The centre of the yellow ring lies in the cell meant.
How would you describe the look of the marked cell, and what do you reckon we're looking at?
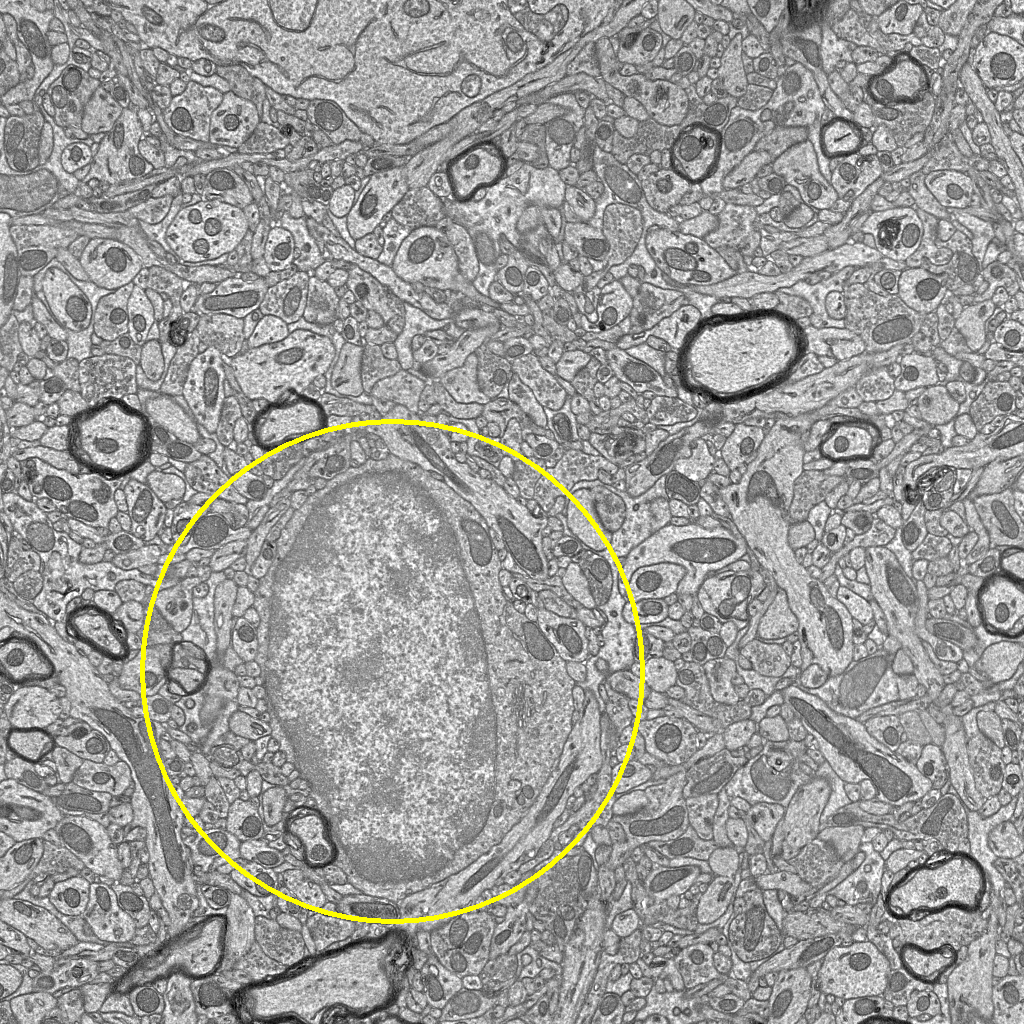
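You'll see the nucleus is an elongated oval, long axis running roughly top to bottom, and its outline is smooth with no deep infoldings. Off to its right, in the cytoplasm, there's a stack of short parallel membranes, and oval mitochondria sit beside the nucleus at its upper right. So that's an oligodendrocyte.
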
